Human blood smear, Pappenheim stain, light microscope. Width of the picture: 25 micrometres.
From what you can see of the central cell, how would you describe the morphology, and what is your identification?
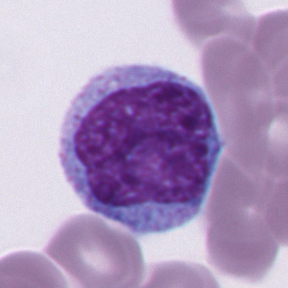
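Starting with size: about 15 micrometres across, with the nucleus filling about 70% of the cell's area. It sits off-centre toward the right, leaving a wider rim of cytoplasm on the left. That cytoplasm is pale greyish-blue, with fine reddish-purple granules scattered through it and no distinct vacuoles. So this is a monocyte.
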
